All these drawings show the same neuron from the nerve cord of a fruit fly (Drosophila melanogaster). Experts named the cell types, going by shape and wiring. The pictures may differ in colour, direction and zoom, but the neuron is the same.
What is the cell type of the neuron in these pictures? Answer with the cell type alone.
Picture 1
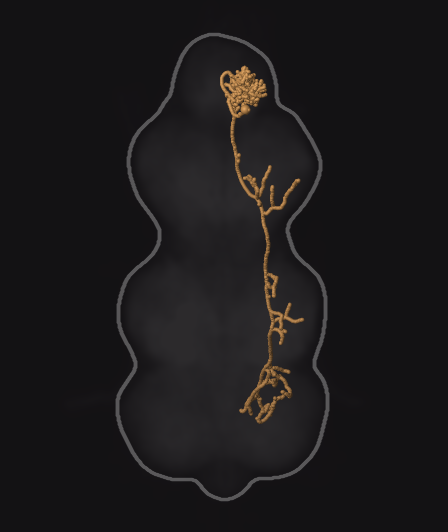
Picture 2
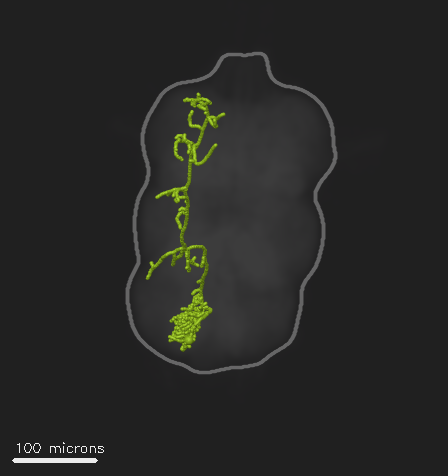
INXXX126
